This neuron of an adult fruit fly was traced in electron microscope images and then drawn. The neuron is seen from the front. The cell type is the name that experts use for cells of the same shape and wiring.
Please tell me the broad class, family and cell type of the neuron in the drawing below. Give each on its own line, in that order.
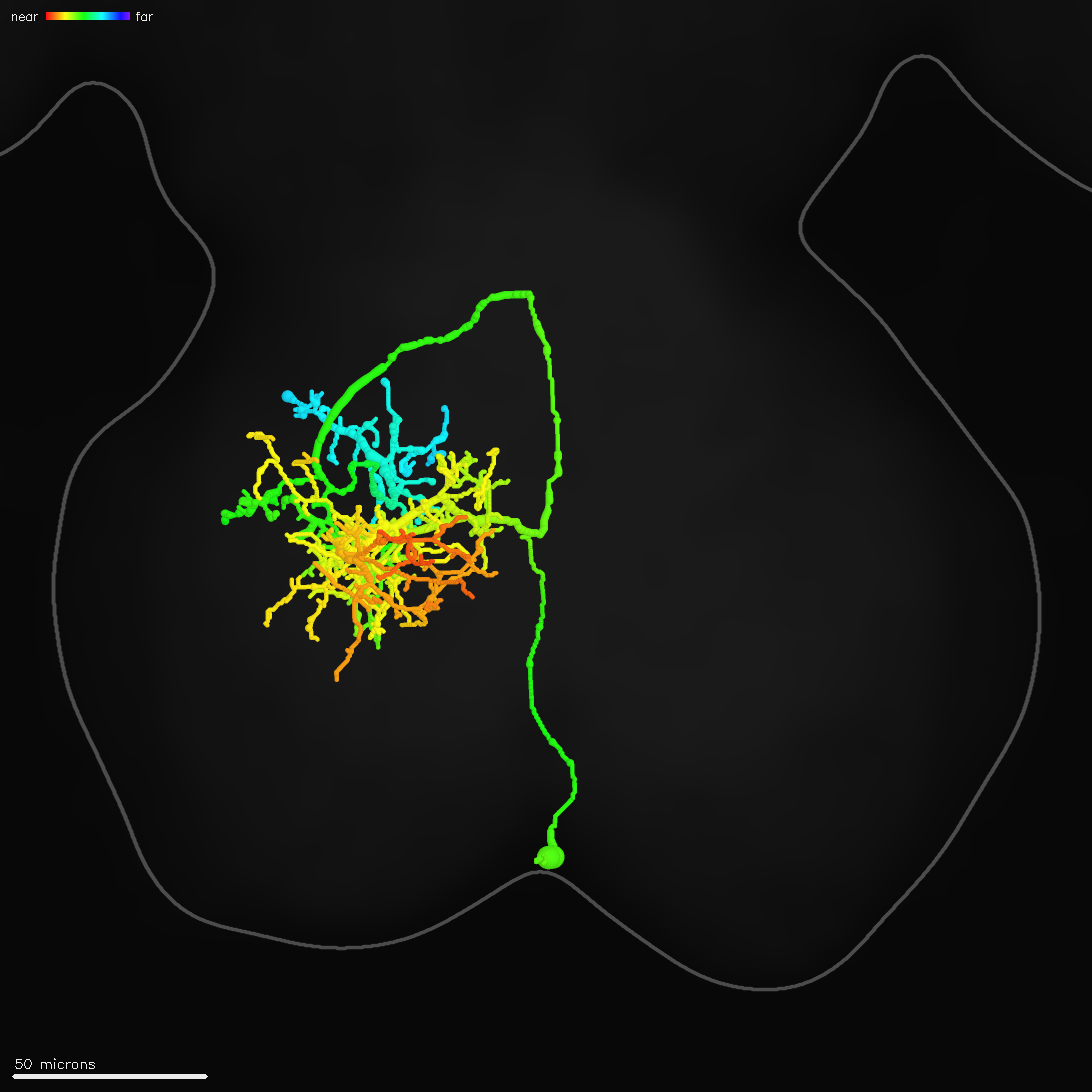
nerve-cord intrinsic neuron
hemilineage 06B
IN06B022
